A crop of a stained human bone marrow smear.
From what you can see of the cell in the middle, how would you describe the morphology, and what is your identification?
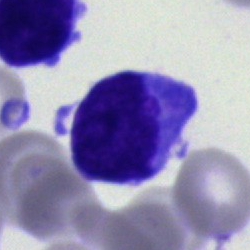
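Most of this one is nucleus. The cytoplasm is just a narrow rim, mainly on the upper right side of the nucleus, and there are no granules in it. The outline is roughly round apart from an angular corner at the upper right. That's a blast.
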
